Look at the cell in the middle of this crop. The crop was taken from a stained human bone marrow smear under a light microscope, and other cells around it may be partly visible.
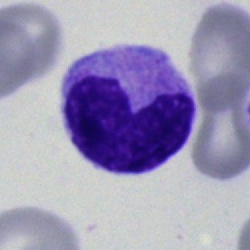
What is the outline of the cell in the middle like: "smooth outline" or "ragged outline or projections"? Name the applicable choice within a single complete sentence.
Along its outline, the cell is smooth, with no projections.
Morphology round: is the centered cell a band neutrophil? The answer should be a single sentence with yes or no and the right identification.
No, wrong label: the middle cell is a metamyelocyte instead of a band neutrophil.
